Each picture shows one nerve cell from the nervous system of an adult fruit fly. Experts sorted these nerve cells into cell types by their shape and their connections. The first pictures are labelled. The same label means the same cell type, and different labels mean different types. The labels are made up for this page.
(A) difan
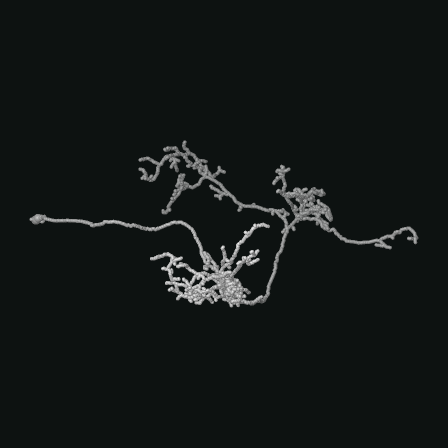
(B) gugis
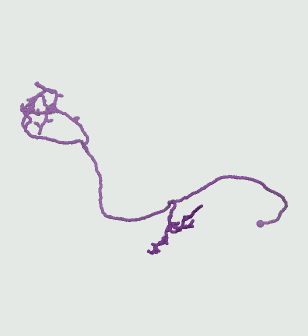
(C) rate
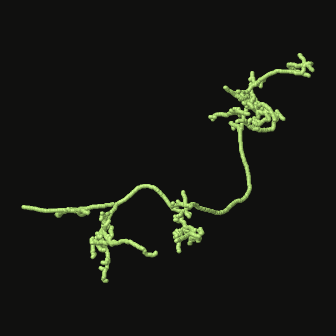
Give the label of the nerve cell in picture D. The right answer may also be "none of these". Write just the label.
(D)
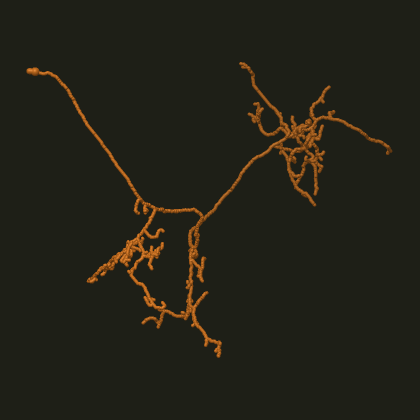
rate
